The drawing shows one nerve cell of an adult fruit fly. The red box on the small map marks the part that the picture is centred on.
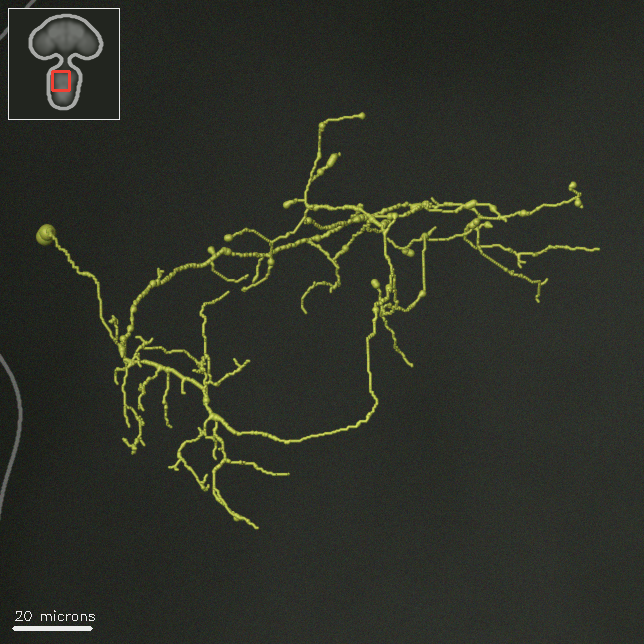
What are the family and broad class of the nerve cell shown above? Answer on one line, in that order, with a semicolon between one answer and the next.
hemilineage 17A; nerve-cord intrinsic neuron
